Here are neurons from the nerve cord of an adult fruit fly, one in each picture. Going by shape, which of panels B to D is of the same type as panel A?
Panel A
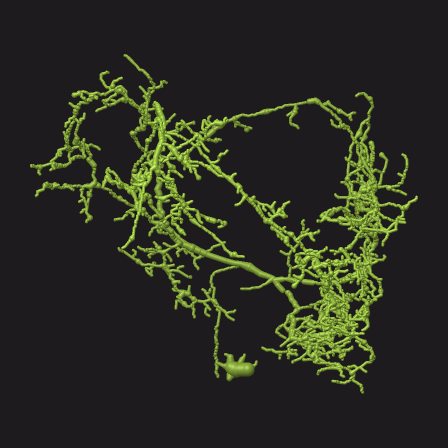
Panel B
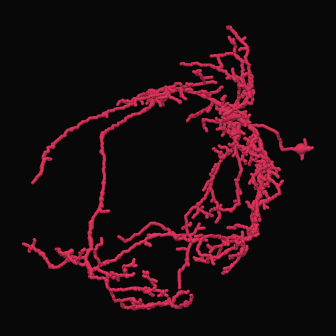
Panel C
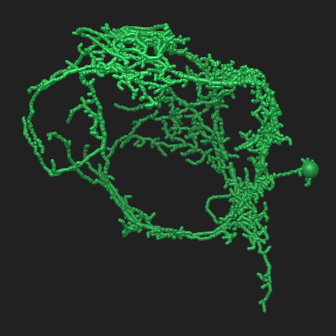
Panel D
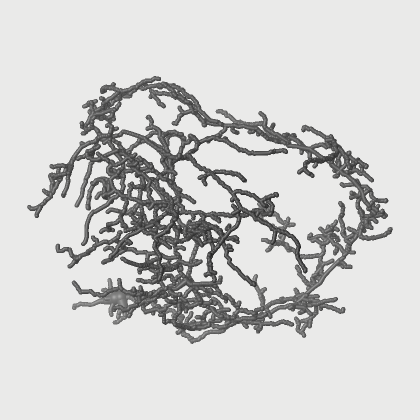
C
